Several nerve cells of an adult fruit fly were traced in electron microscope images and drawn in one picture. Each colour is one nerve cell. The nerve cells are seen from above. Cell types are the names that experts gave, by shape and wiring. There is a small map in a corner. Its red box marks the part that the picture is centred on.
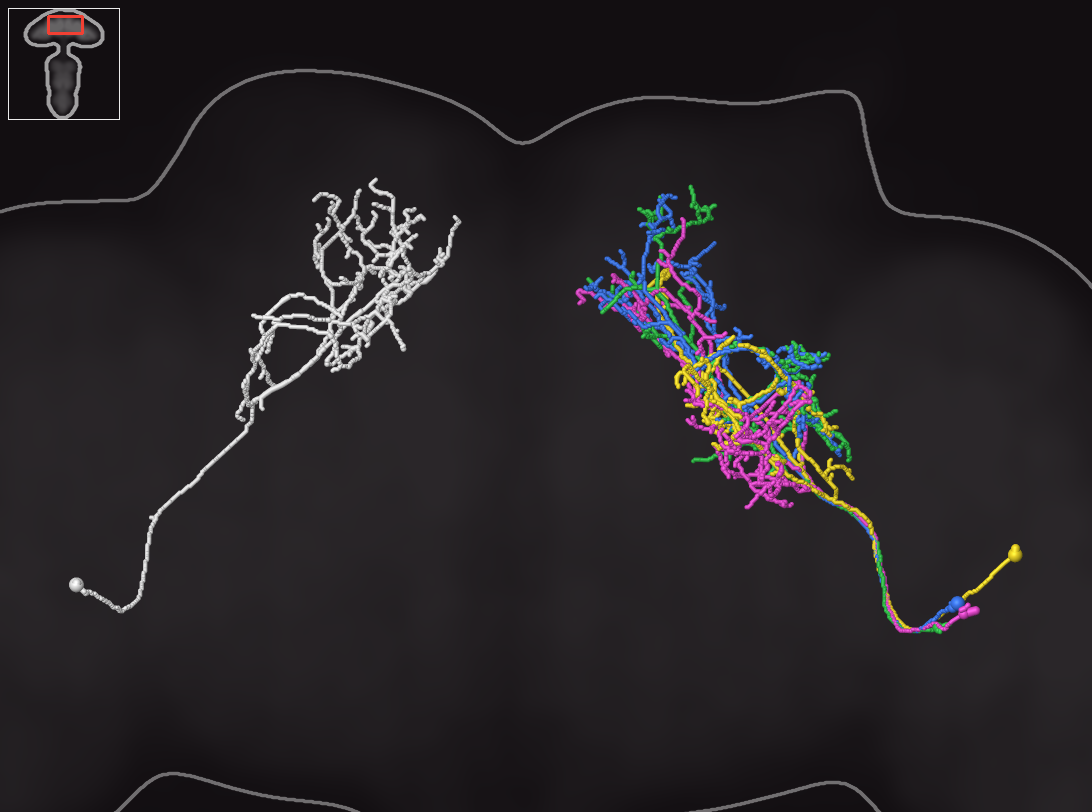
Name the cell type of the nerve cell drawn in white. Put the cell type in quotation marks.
"SMP247"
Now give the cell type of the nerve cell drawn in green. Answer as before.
"CB1168"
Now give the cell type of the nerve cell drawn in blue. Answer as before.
"CB3391"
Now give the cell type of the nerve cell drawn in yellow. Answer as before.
"SIP037"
